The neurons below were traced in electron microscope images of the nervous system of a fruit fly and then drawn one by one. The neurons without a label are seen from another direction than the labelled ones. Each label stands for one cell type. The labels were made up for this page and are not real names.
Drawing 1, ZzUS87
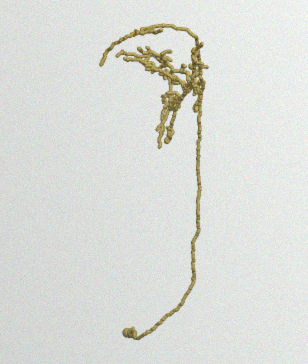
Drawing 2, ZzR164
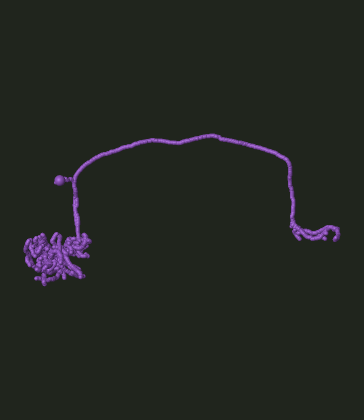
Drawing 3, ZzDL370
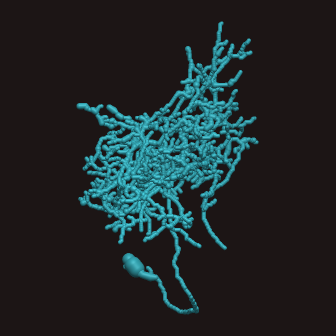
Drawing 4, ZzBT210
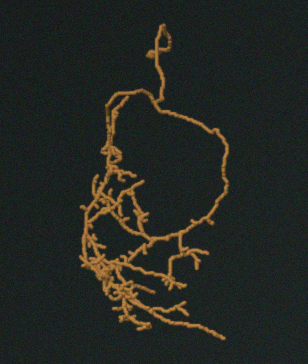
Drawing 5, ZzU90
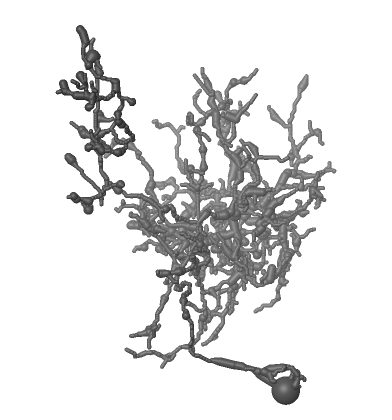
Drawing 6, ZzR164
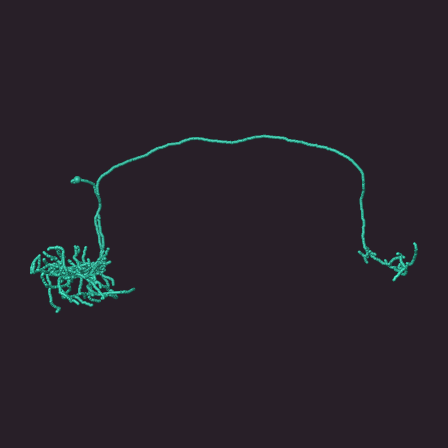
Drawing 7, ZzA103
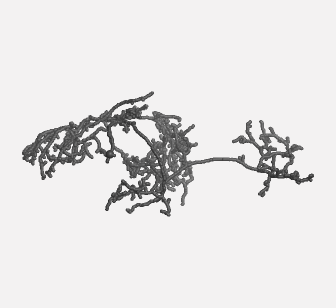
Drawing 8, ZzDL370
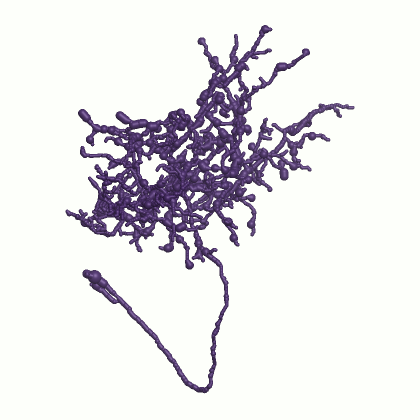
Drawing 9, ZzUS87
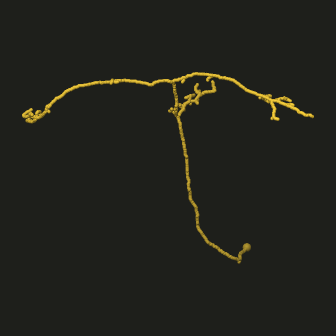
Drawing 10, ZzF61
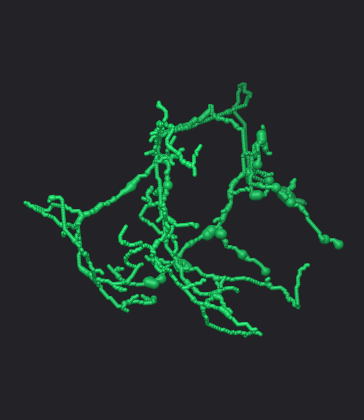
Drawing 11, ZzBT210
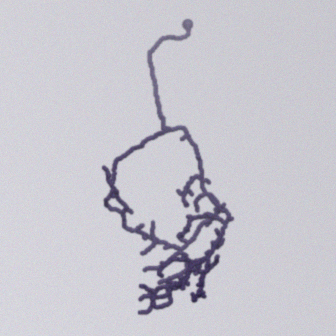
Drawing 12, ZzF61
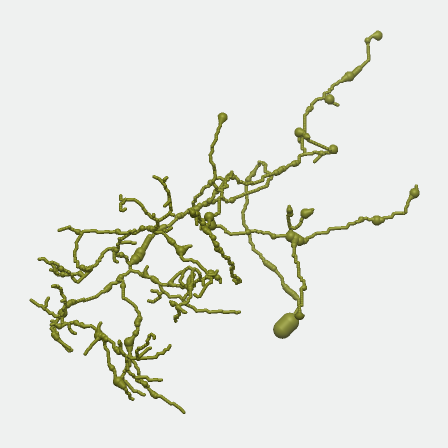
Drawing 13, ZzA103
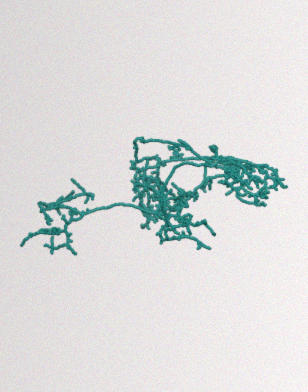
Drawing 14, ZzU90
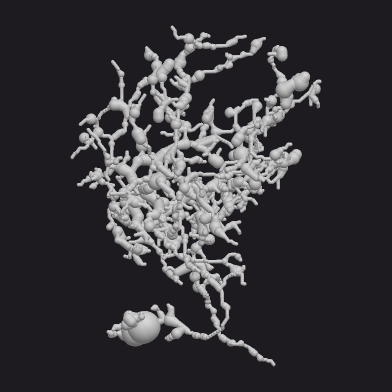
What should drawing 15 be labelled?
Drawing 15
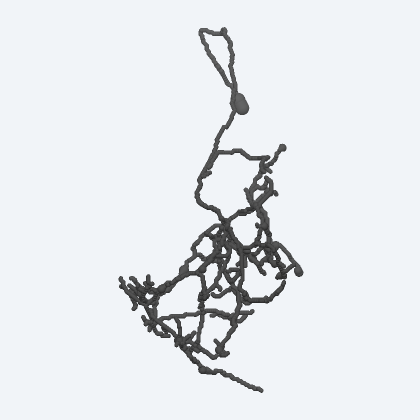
ZzF61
